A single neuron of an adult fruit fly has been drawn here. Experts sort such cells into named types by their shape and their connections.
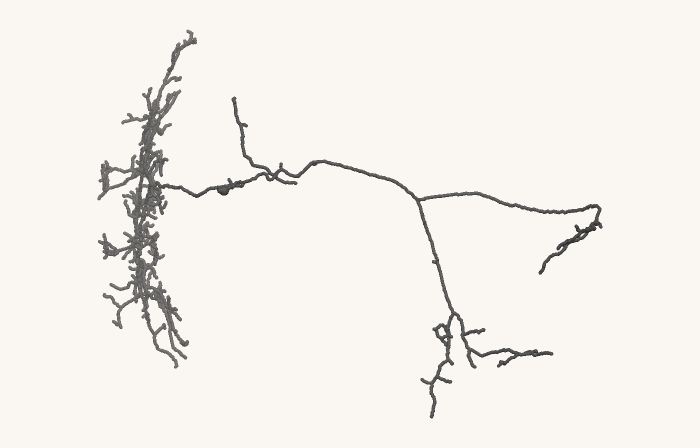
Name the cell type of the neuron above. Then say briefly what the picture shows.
The cell type is aMe5. This is a visual projection neuron. The picture shows dozens of branch ends. In this view it is wider than it is tall.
